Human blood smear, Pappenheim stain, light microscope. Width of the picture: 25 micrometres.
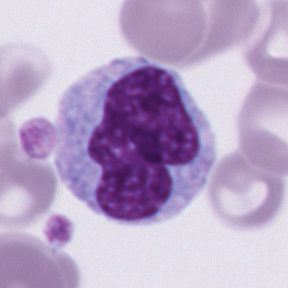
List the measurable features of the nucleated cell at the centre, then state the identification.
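Cell about 14 micrometres across. Nucleus about 14 by 9 micrometres, filling about 60% of the cell's area, off-centre toward the right side. Chromatin dark purple, mottled and lacy. Cytoplasm pale greyish-lilac, with only a fine, dust-like granularity. Cell type: monocyte.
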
